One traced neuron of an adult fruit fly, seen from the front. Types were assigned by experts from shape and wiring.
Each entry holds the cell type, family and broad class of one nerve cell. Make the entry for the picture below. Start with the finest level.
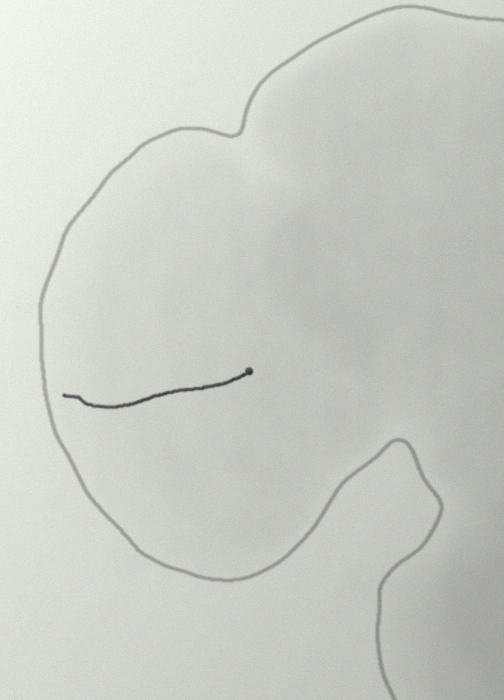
R7y; class visual; photoreceptor or other optic-lobe sensory neuron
